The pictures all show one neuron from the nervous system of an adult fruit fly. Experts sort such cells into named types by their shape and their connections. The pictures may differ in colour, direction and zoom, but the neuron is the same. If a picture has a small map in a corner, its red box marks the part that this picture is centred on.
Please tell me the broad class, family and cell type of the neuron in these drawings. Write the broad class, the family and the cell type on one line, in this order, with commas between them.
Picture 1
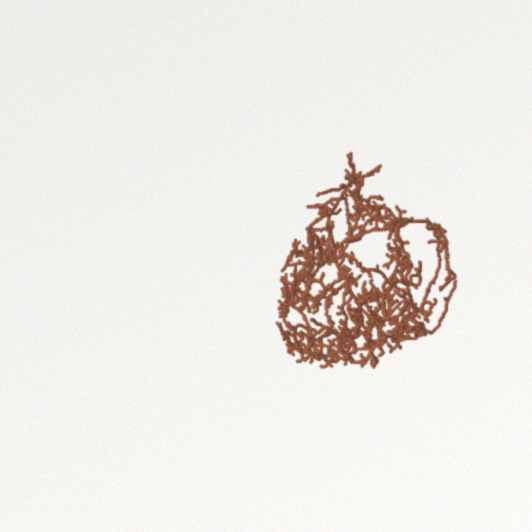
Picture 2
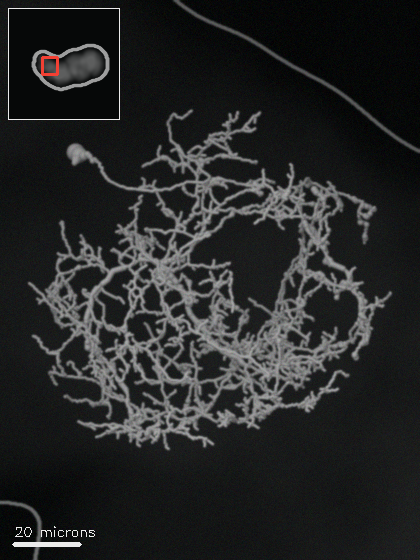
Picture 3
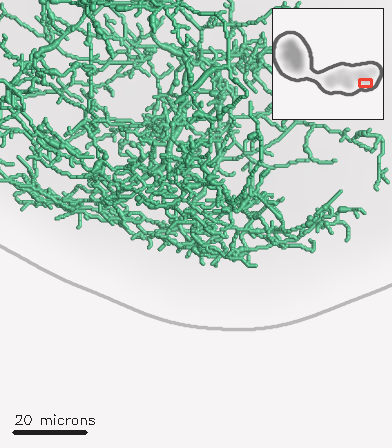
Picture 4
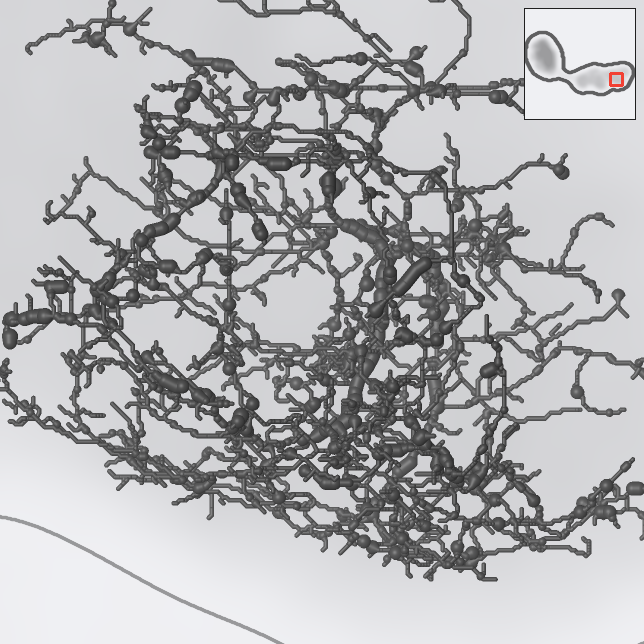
nerve-cord intrinsic neuron, hemilineage 03A, IN03A014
